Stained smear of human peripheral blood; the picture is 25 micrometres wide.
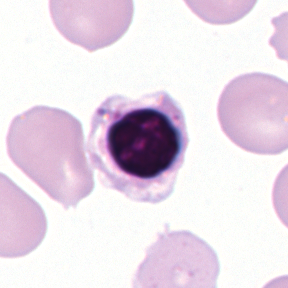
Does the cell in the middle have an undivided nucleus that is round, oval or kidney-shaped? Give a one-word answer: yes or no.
Yes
